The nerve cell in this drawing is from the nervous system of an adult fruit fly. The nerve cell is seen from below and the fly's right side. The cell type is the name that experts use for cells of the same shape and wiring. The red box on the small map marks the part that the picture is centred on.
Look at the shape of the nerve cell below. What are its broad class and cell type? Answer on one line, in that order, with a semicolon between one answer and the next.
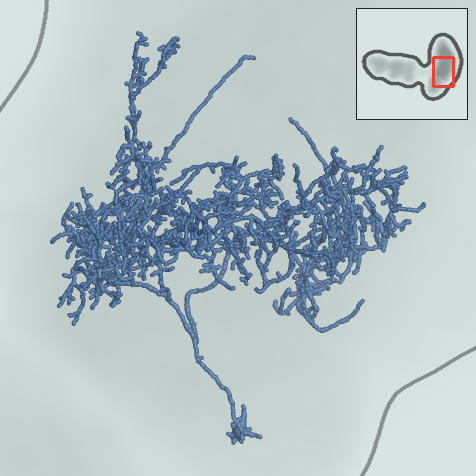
central-brain intrinsic neuron; AOTU033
